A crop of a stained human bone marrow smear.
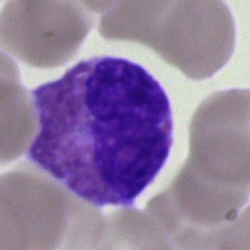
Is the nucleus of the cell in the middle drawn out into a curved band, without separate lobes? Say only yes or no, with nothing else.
No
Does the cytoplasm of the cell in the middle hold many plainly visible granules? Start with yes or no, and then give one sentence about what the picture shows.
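Yes. Fine reddish-purple granules are scattered through the cytoplasm.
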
